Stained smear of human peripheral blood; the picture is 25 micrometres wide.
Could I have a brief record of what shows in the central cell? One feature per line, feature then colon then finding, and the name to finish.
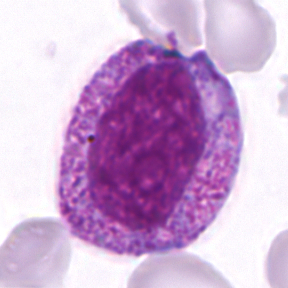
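Chromatin: finely granular, I note, rather than coarsely clumped
Cytoplasm: a wider band on the right of the nucleus than on the left
Granules: reddish-purple, densely packed through the cytoplasm
Pale zone: in the cytoplasm beside the nucleus, upper right
Size: about 20 by 15 micrometres
Name: so, a promyelocyte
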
